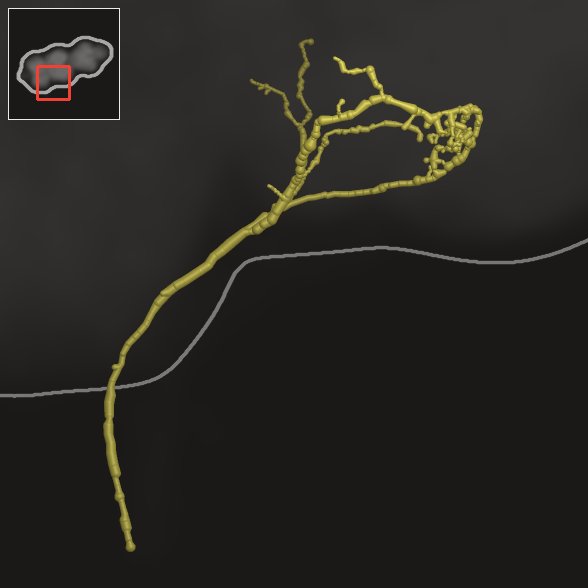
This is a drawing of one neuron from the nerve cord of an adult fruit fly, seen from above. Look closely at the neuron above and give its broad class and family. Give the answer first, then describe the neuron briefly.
This is a sensory neuron entering the nerve cord. The name of its family is class mechanosensory proprioceptive. No cell body is drawn. As drawn here it is taller than it is wide.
